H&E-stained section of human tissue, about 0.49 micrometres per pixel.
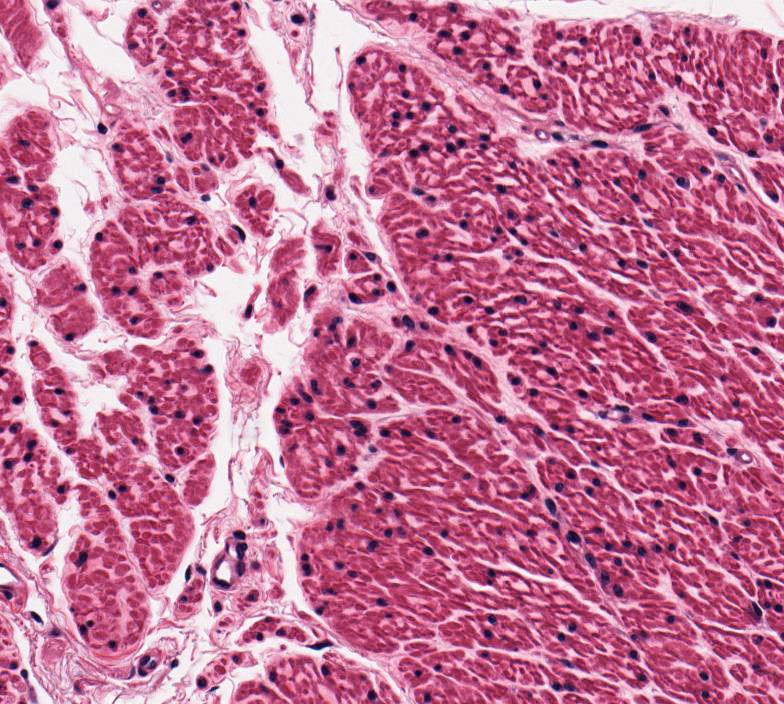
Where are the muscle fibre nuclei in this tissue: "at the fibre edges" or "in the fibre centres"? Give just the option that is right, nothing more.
In the fibre centres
